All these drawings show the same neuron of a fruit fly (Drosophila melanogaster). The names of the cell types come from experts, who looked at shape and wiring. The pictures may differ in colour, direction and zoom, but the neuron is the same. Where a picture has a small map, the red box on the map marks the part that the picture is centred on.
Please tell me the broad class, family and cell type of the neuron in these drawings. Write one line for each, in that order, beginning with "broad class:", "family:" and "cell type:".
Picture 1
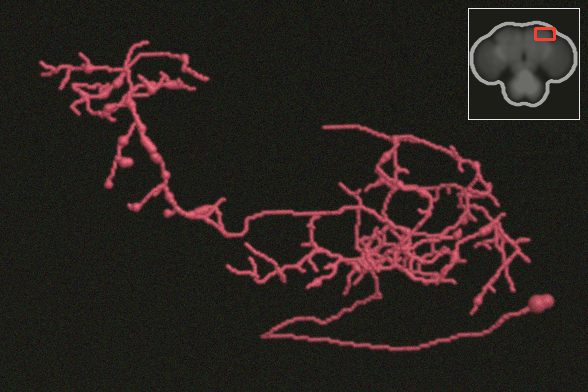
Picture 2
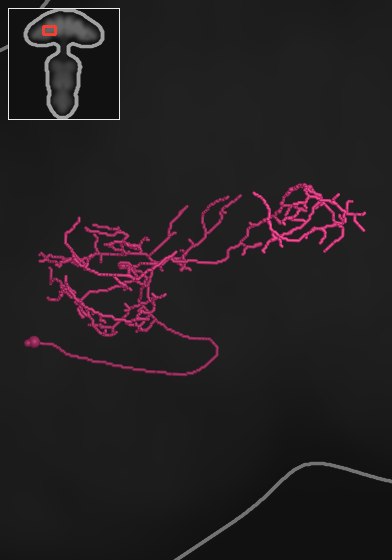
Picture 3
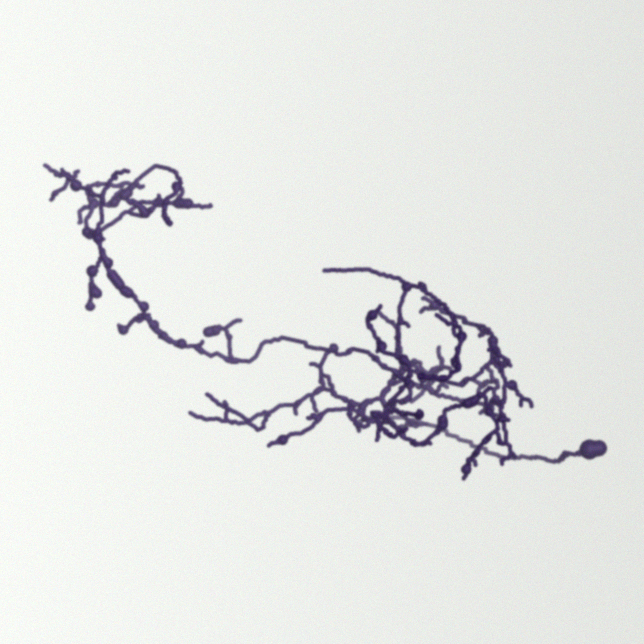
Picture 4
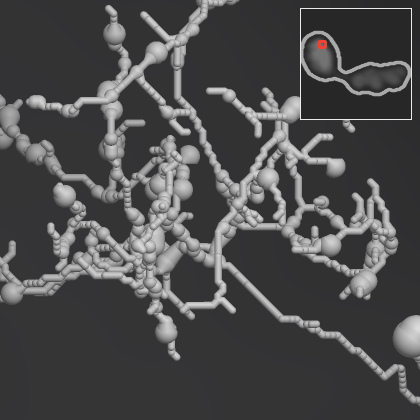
broad class: central-brain intrinsic neuron
family: hemilineage LHp1
cell type: CB3012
